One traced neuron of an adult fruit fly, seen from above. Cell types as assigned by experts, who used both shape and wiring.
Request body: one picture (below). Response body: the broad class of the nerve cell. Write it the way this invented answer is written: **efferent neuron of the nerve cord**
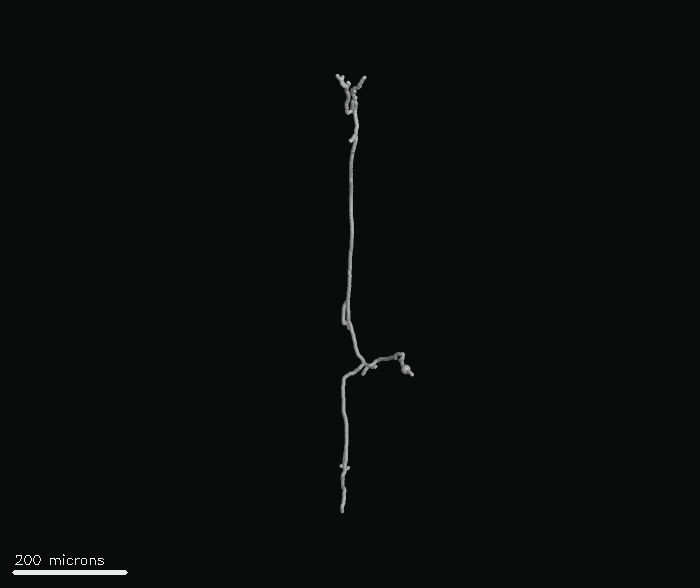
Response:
**sensory neuron ascending to the brain**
